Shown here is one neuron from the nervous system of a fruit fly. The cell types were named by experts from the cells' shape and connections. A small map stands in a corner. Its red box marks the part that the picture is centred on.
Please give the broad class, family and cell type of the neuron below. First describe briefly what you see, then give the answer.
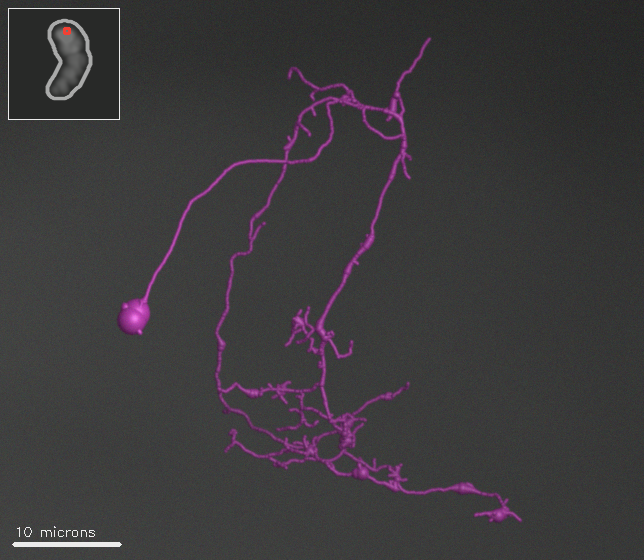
The cell body can be seen on the left of the picture. From top to bottom in the picture it spans about 45 microns. The picture shows dozens of branch ends. This is an optic-lobe intrinsic neuron. The family is Cm. The cell type is Cm2.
